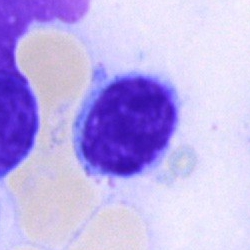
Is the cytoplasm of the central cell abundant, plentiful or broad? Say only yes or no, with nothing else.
No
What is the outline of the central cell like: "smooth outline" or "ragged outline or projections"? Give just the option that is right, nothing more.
Smooth outline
